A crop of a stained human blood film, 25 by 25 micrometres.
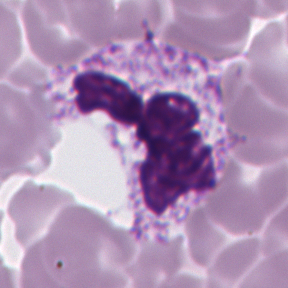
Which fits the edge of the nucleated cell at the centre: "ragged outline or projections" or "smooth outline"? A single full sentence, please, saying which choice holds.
There is a ragged or frayed edge, or there are projections, blebs or tags, on this cell.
